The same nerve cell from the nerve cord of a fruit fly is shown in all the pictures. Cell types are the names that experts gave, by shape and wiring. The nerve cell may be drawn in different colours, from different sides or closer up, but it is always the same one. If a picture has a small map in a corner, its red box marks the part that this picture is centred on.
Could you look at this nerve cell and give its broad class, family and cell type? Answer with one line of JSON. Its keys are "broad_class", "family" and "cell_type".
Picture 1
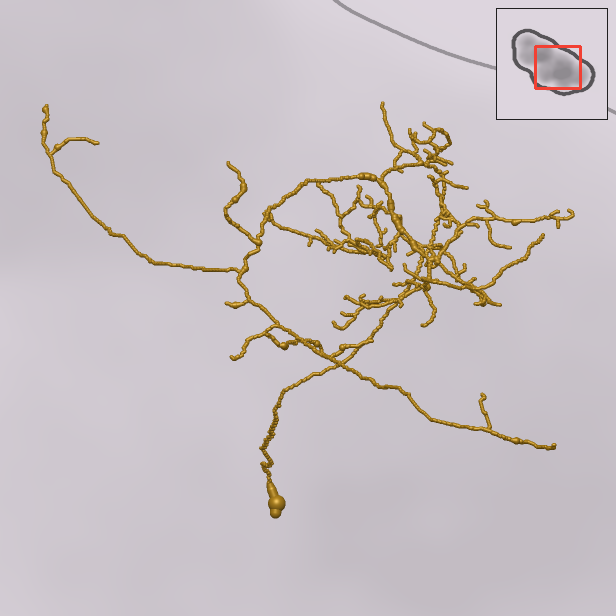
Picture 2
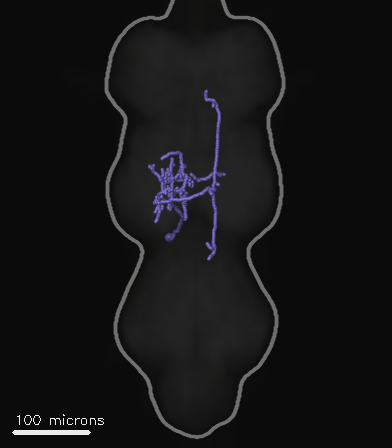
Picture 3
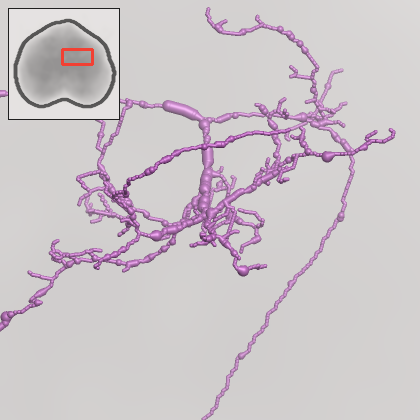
{"broad_class": "nerve-cord intrinsic neuron", "family": "hemilineage 06A", "cell_type": "IN06A088"}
